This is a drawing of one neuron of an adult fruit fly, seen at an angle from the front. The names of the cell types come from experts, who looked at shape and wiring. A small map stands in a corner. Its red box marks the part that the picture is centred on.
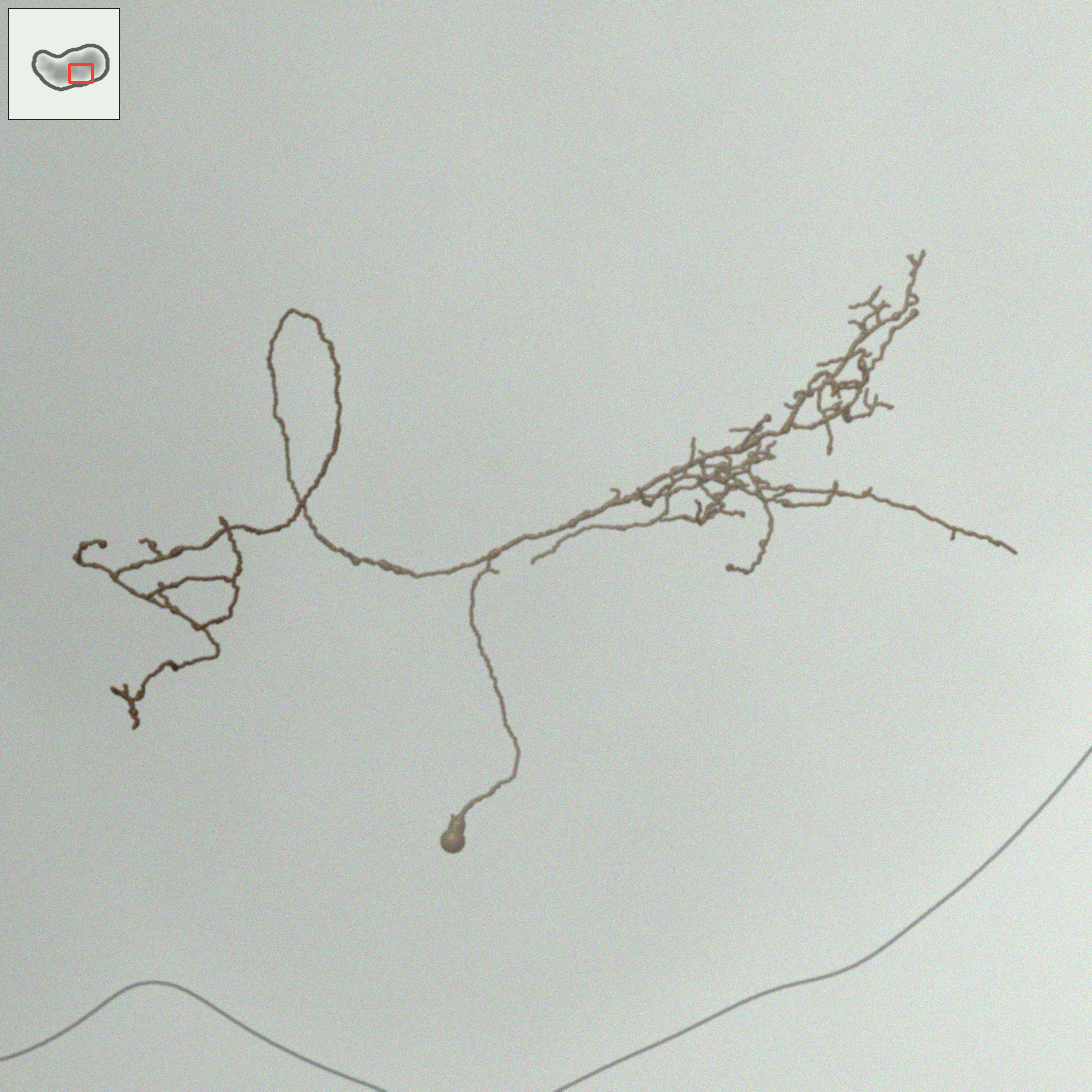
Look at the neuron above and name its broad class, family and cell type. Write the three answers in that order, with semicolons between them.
central-brain intrinsic neuron; hemilineage LB3; CB1023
